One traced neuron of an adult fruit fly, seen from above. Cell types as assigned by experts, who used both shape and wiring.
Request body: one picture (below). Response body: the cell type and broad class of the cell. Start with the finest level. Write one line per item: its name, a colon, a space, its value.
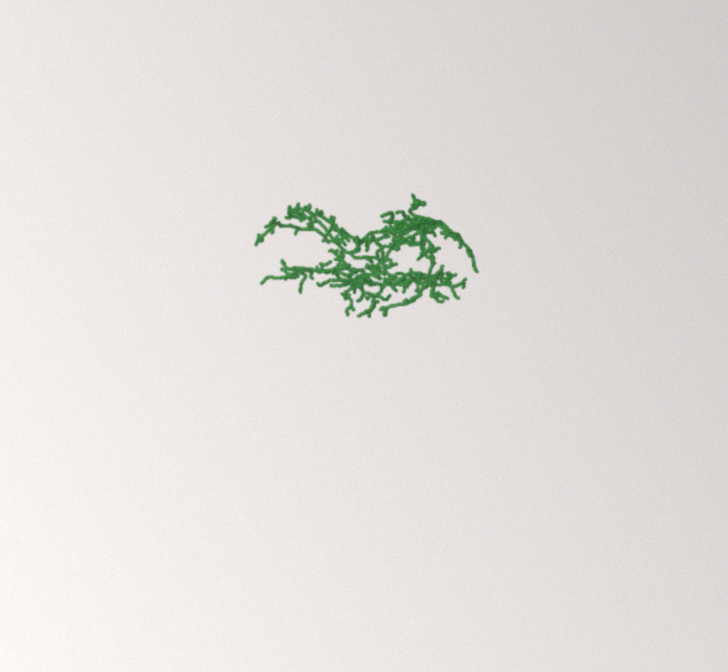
cell type: GNG065
broad class: central-brain intrinsic neuron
